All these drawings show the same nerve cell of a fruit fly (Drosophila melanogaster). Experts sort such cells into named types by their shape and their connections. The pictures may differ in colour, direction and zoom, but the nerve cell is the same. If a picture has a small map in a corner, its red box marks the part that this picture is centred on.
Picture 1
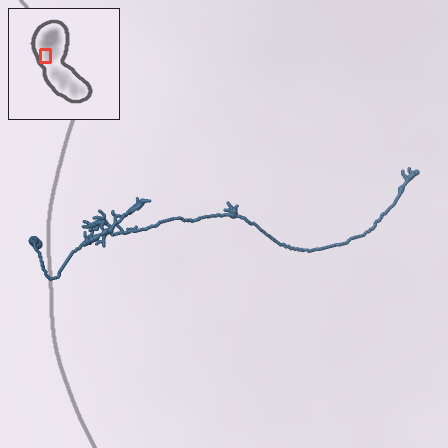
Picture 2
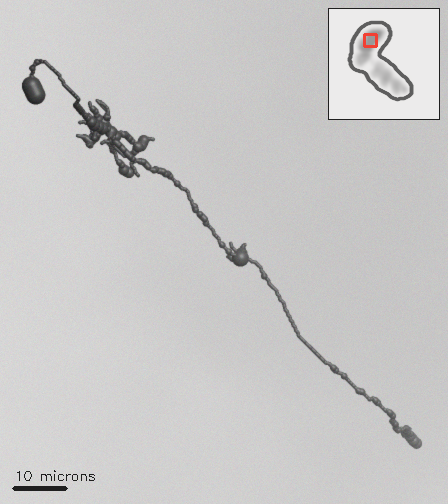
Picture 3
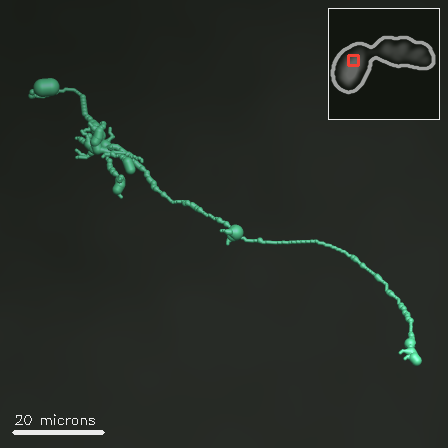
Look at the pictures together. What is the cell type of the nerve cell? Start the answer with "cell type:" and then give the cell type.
cell type: Tm2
